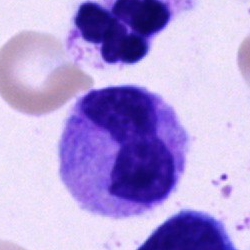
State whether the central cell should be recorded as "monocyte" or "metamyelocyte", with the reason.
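This is a metamyelocyte. What decides it is the cytoplasm, which here is abundant and lilac and contains fine granules.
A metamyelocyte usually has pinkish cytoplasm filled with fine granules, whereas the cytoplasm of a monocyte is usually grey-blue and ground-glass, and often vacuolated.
As for the nucleus, it is indented with its notch facing left, and it lies toward the upper right of the cell.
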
